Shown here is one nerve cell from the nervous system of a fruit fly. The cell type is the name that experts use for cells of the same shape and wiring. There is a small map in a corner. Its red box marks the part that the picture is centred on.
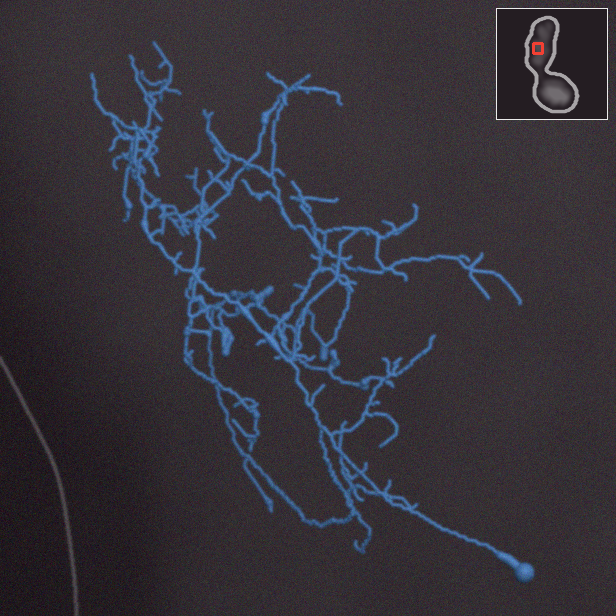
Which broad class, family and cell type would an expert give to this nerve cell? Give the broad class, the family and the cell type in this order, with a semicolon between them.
nerve-cord intrinsic neuron; hemilineage 09A; IN09A079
